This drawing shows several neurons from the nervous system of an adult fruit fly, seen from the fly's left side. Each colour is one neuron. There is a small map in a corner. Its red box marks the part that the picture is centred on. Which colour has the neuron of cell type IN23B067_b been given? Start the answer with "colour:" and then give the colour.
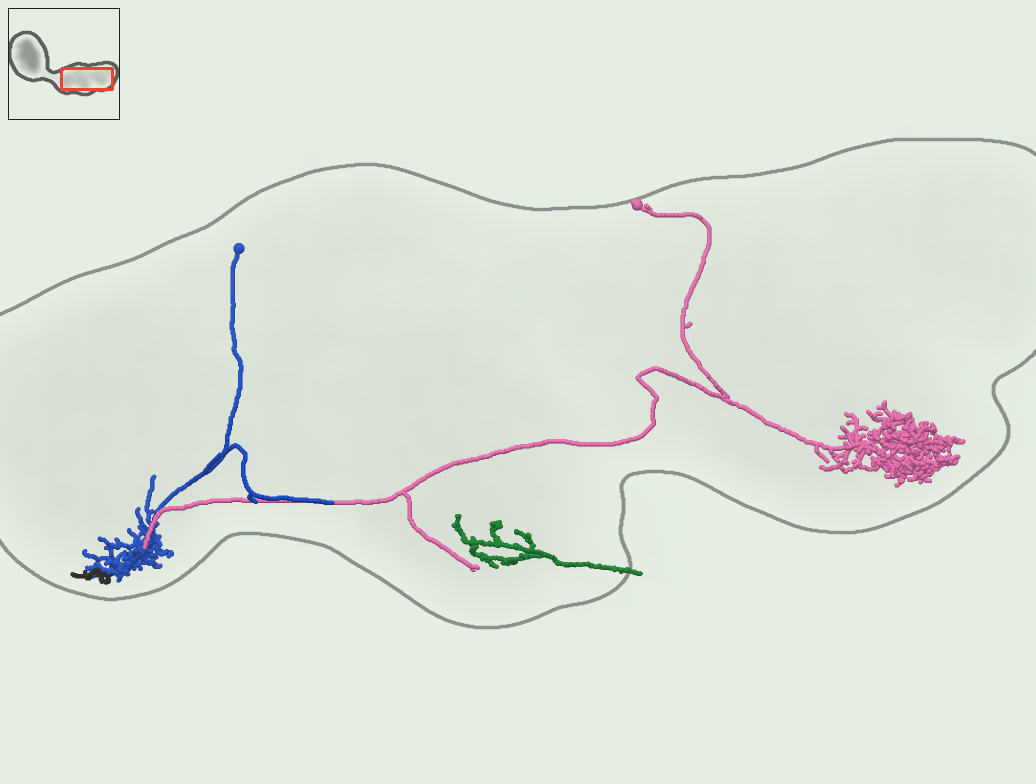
colour: pink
